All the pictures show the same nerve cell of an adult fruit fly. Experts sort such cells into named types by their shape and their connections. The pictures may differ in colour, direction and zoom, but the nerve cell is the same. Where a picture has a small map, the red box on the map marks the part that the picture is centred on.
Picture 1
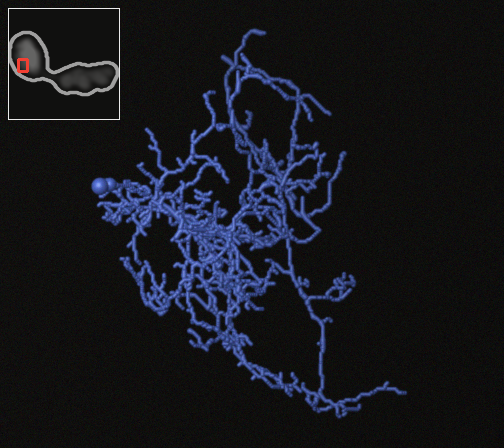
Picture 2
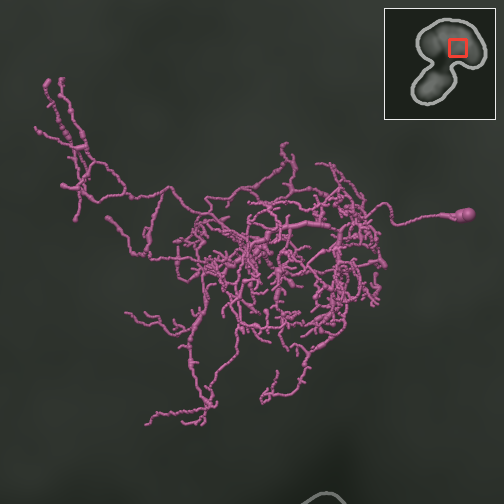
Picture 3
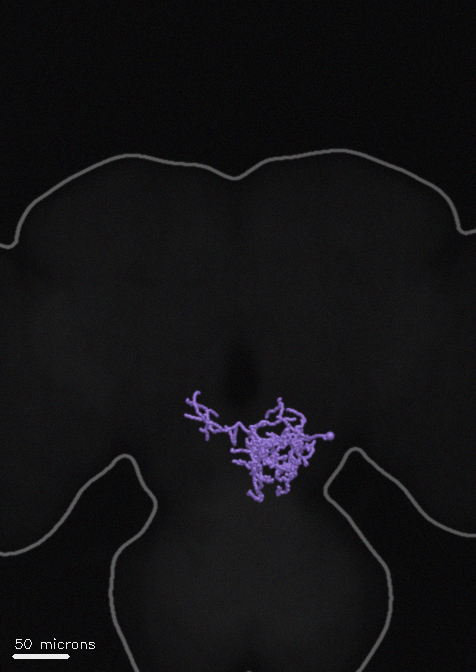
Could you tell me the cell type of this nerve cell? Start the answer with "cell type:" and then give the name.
cell type: GNG187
